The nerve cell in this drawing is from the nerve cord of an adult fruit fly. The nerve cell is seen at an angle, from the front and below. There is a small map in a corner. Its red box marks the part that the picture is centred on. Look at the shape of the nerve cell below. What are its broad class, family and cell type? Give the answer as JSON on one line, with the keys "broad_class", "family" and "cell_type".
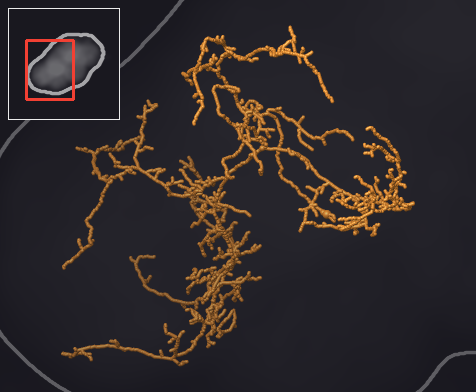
{"broad_class": "nerve-cord intrinsic neuron", "family": "hemilineage 03A", "cell_type": "IN03A052"}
